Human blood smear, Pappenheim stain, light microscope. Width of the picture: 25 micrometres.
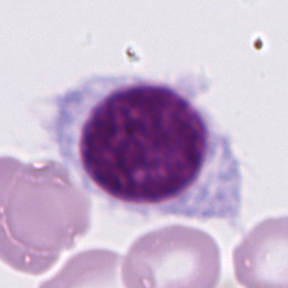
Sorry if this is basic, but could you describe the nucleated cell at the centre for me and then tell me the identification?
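The cell has an irregular outline with frayed, ragged edges. Its nucleus is round in outline, about 11 micrometres across, with a smooth border free of notches or indentations, and it takes up about 60% of the cell's area. Pale greyish-blue cytoplasm extends mainly to the left and lower right of the nucleus and shows no granules. This is a hairy cell.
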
